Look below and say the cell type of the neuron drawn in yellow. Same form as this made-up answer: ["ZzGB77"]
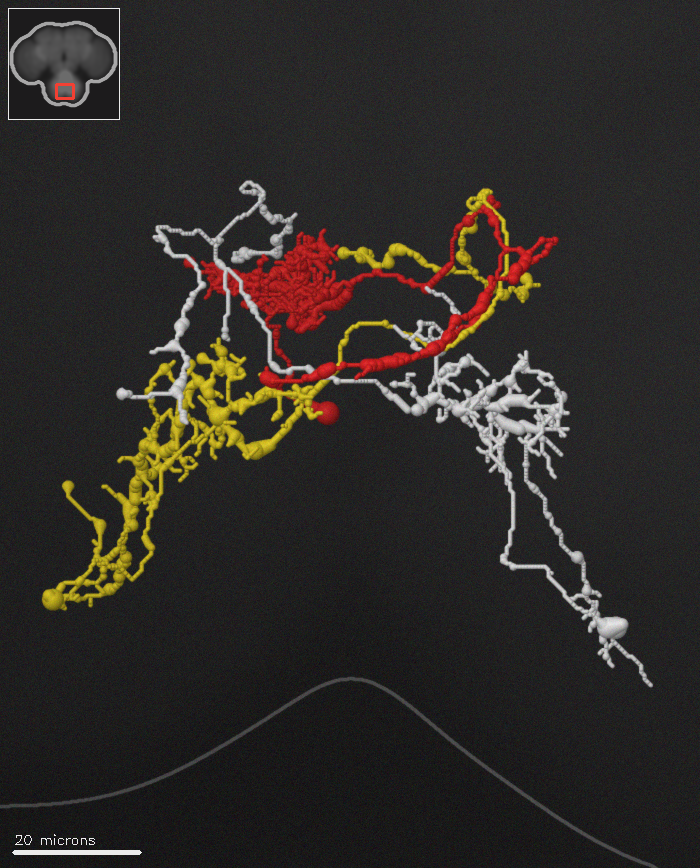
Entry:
["IN10B040"]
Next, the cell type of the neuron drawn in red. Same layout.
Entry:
["IN10B028"]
